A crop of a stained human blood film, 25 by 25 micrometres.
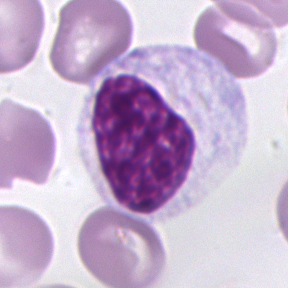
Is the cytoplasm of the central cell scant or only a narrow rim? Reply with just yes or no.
No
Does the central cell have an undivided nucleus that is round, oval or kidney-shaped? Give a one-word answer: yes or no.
Yes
